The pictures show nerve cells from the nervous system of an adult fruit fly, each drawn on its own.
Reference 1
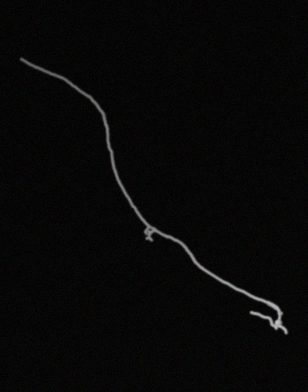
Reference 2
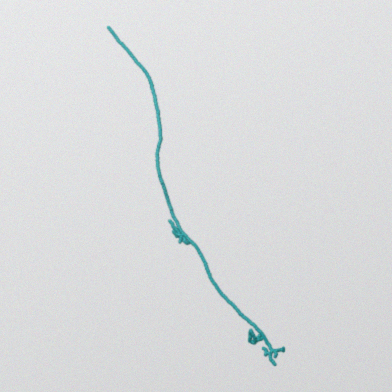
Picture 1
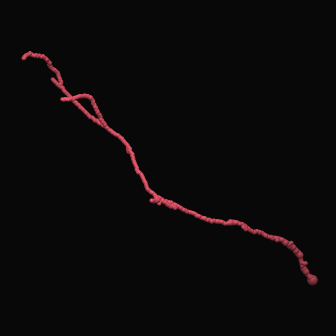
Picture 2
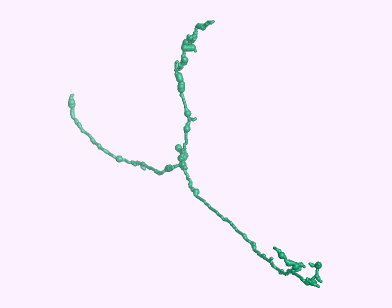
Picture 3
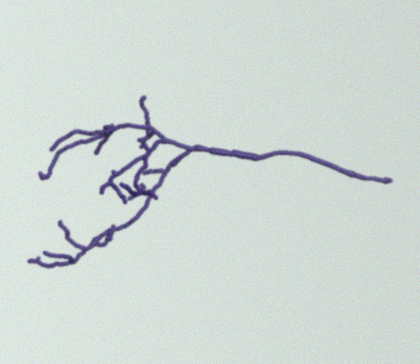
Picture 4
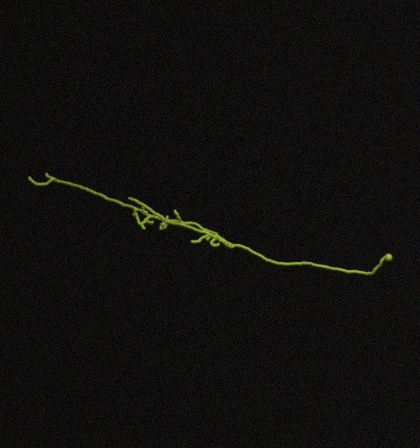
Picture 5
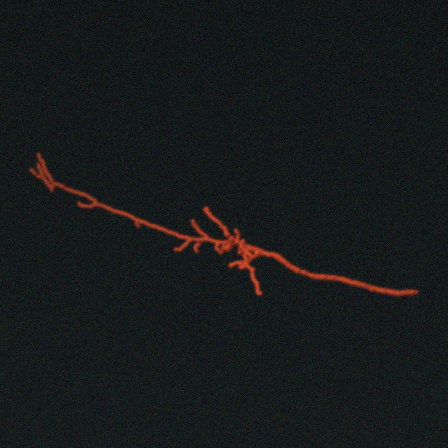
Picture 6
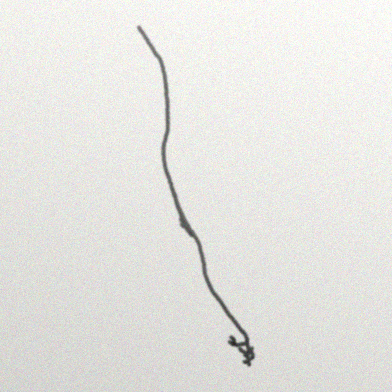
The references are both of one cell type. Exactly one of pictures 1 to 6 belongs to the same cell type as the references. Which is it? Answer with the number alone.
6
